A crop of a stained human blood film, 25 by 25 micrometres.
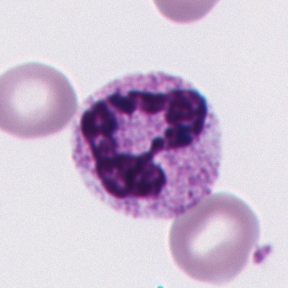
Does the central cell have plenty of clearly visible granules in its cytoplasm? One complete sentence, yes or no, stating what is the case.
Yes, within its cytoplasm there are many visible granules.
